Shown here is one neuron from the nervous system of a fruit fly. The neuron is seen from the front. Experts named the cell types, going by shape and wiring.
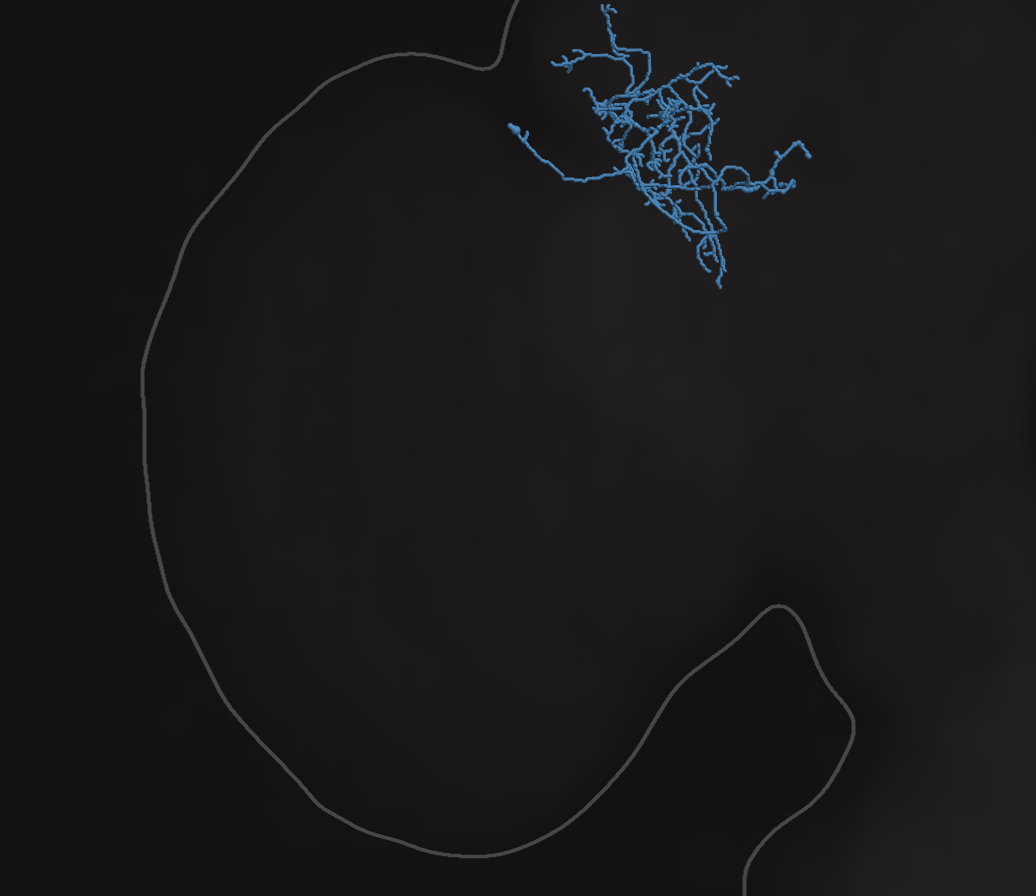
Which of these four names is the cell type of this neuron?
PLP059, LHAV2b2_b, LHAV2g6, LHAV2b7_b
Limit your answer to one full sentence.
This neuron is an instance of the cell type LHAV2g6.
